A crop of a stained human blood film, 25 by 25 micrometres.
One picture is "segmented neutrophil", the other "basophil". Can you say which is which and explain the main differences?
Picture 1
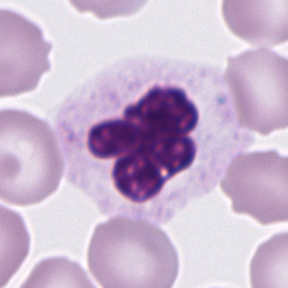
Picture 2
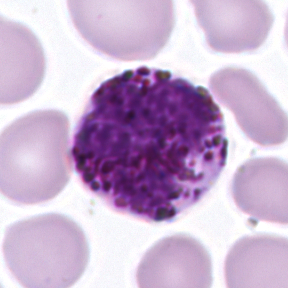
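Picture 1 shows the segmented neutrophil; picture 2 shows the basophil. The granules are where I notice them parting most clearly: in picture 1 they're fine and pinkish-purple, scattered through very pale lilac-grey cytoplasm, while in picture 2 they're coarse and dark purple to nearly black.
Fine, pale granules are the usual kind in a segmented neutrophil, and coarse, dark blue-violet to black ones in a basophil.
In picture 1 I can follow the nucleus, about 10 micrometres across, with dense dark purple chromatin broken by a few small paler spots, no distinct nucleoli, and a broad rim of cytoplasm on all sides. In picture 2, though, the granules lie over the nucleus as well as the cytoplasm, and its shape is lost beneath them.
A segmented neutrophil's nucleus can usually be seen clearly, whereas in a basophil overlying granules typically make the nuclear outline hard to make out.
The outlines differ a little too: picture 1 is roughly round with a slightly irregular edge, while picture 2 is round, its margin bumpy where granules stud it, with a small pale area of few granules at the lower right. The basophil measures about 14 micrometres across.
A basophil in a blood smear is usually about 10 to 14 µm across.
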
